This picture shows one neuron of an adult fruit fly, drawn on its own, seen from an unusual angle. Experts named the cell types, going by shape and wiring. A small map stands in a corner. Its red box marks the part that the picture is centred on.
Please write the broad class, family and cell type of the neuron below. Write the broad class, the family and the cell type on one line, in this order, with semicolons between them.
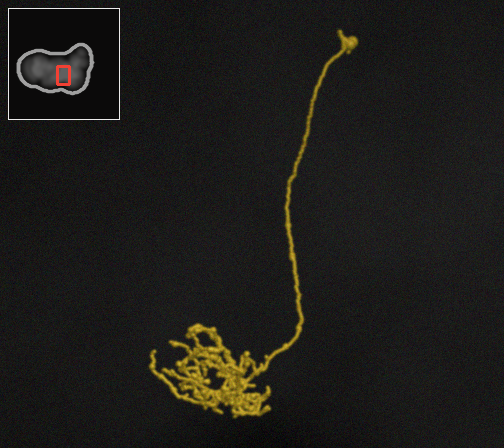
central-brain intrinsic neuron; hemilineage VLPp1; AVLP548_a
